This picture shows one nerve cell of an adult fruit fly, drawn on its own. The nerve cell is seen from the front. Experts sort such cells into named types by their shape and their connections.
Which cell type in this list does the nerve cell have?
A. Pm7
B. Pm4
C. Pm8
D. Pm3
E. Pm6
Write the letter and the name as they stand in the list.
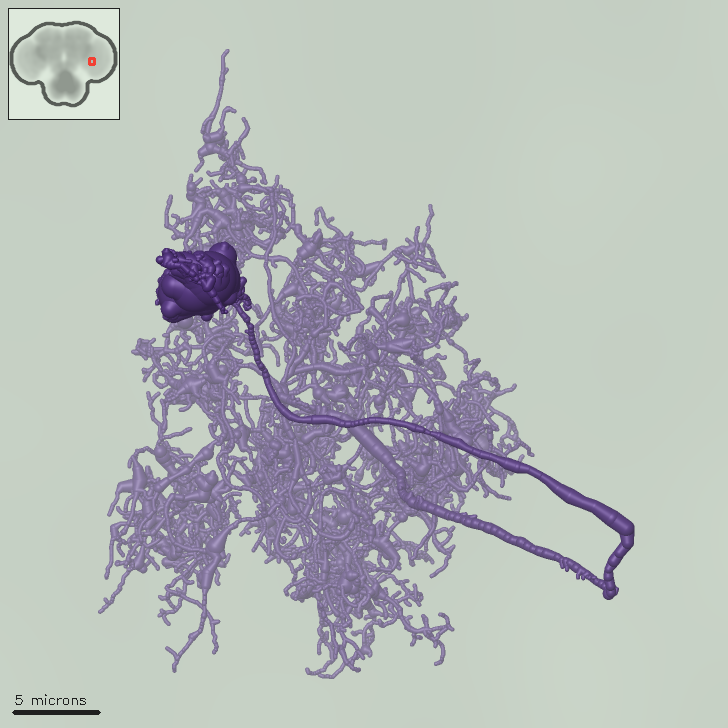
B. Pm4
